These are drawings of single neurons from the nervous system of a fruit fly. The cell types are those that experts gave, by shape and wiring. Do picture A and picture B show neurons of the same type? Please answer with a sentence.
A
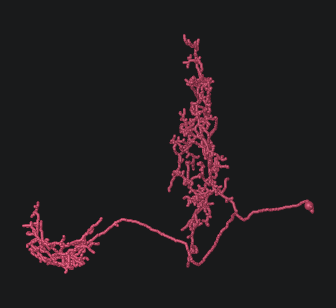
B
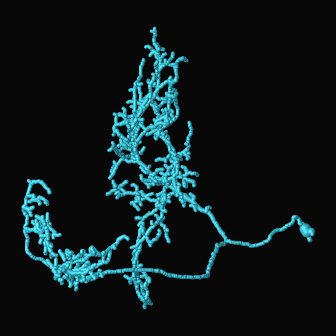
They are of the same cell type.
